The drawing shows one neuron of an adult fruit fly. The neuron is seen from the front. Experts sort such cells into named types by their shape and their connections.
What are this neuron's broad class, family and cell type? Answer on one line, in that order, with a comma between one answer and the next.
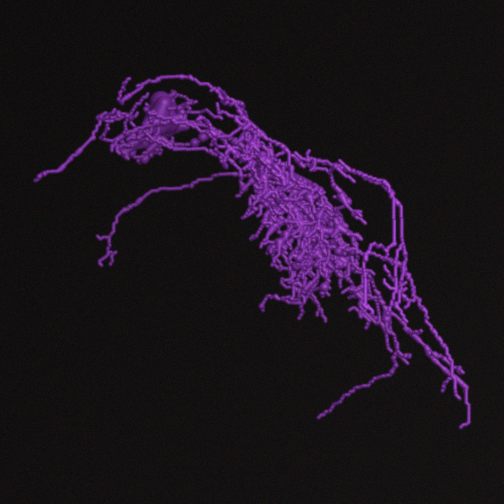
motor neuron of the nerve cord, MNad, MNad09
